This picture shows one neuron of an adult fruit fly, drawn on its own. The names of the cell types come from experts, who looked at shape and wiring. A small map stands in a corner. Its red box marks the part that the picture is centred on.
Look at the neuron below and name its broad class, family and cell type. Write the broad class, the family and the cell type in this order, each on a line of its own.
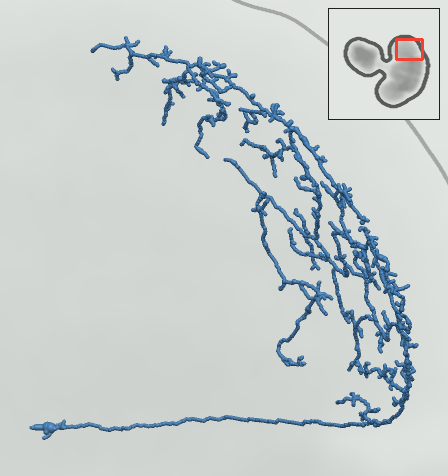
optic-lobe intrinsic neuron
Cm
Cm-DRA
